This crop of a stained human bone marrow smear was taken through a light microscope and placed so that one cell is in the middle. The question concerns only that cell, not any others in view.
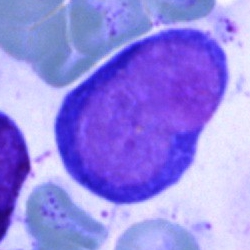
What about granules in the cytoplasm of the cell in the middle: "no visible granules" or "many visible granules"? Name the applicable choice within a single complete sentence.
Within its cytoplasm there is no visible granule.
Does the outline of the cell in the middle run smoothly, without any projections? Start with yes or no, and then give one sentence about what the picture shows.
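Yes. The cell outline is a smooth oval with a shallow notch on the lower right side.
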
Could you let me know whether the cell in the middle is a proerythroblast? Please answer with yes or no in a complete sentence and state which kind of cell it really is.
Yes, the cell that the crop is centred on is a proerythroblast.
